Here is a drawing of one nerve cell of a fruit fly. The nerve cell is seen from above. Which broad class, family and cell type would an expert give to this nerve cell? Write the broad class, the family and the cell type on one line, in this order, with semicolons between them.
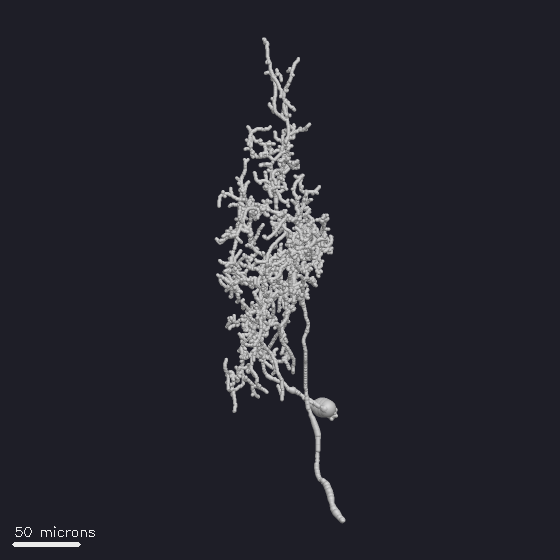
motor neuron of the nerve cord; hemilineage 03B; hg4 MN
